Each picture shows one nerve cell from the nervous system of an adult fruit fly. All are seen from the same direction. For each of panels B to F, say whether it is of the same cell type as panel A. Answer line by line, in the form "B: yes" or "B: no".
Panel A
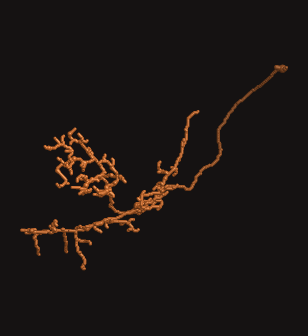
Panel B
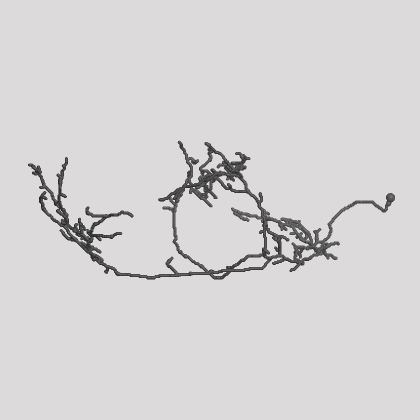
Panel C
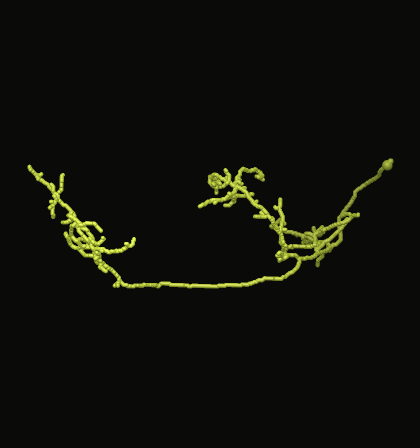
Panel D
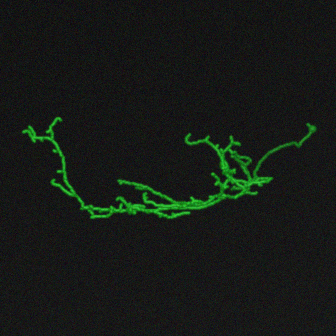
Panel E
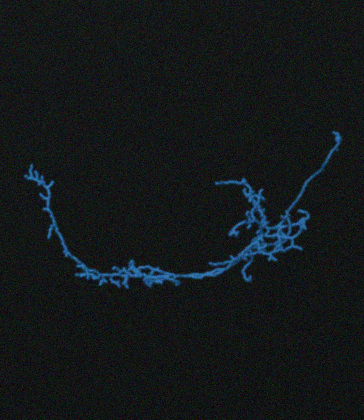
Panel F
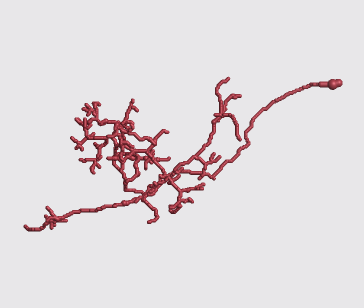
B: no
C: no
D: no
E: no
F: yes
